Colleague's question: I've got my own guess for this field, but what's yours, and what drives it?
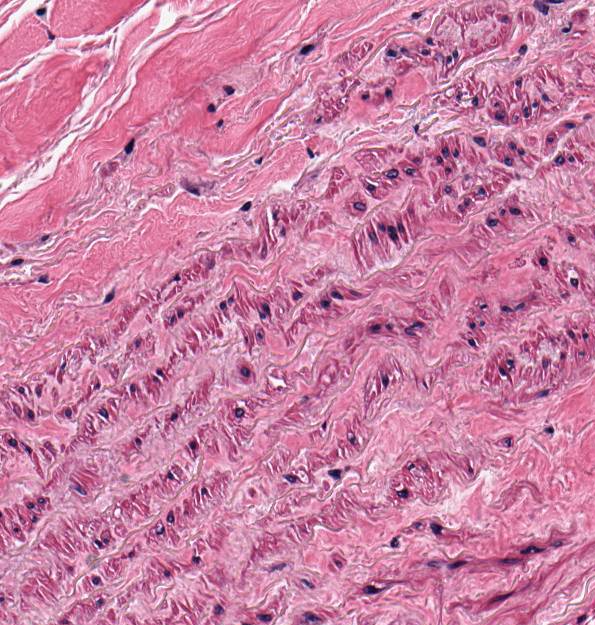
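Shown is the tunica media of an artery. Wavy cellular bands run diagonally from lower left to upper right, and small, dark, elongated nuclei lie side by side in parallel rows.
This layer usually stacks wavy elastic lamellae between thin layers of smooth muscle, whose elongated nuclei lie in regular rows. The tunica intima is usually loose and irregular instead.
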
